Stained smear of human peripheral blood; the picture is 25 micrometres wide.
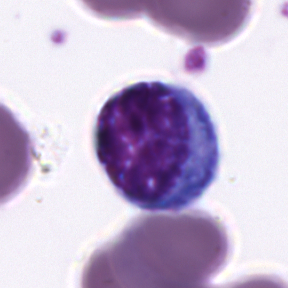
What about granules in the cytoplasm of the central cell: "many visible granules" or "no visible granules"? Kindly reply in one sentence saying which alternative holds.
Granules are not seen anywhere in the cell's cytoplasm.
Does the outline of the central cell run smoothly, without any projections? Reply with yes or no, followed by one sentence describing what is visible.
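Yes. The cell is round with a smooth, even outline.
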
